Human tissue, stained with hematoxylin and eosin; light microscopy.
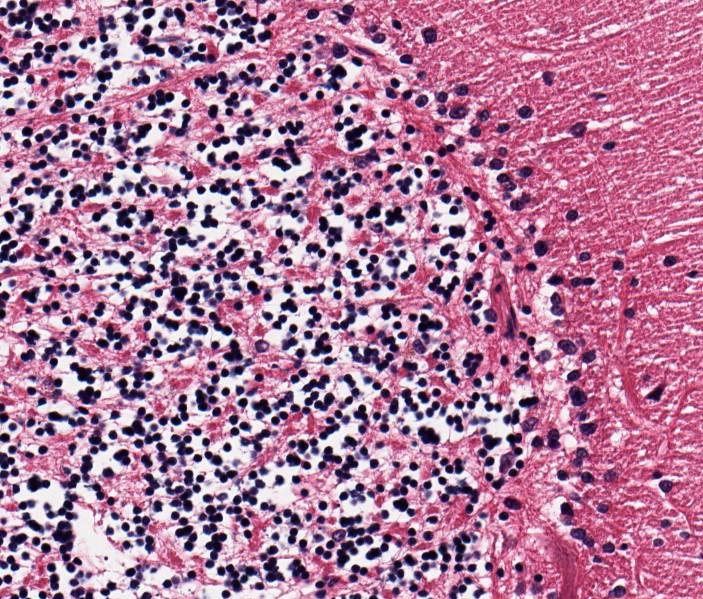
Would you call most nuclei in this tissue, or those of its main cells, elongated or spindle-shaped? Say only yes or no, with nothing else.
No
